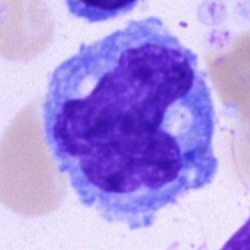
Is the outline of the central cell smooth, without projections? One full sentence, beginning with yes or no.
No, the outline of this cell is ragged or frayed, or it has projections, blebs or tags.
